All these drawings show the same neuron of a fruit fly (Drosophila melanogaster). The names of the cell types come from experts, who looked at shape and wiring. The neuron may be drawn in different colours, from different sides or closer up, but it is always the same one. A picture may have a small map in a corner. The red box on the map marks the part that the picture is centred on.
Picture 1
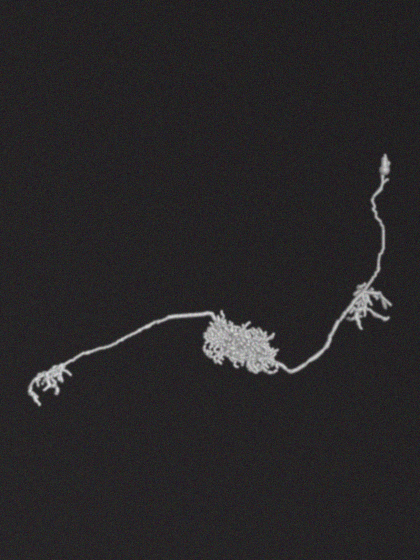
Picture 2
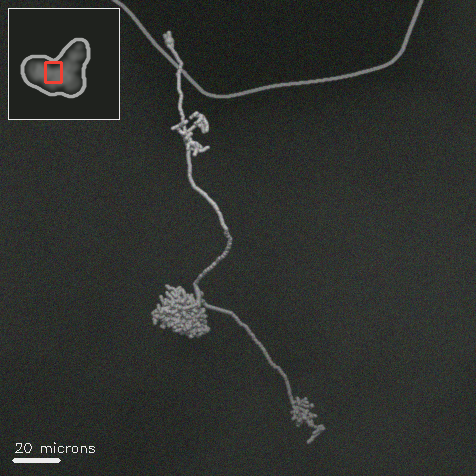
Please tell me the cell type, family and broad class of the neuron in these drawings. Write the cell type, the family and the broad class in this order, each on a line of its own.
EPG
class CX
central-brain intrinsic neuron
